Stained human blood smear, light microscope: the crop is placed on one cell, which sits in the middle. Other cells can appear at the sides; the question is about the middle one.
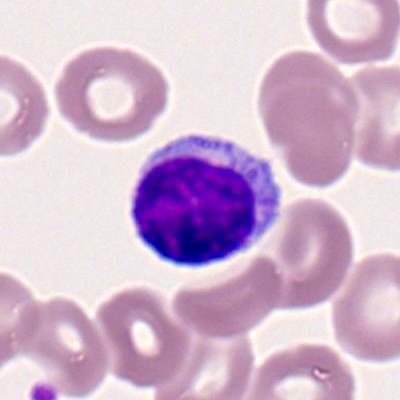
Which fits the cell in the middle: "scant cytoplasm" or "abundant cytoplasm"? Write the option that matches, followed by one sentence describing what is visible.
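Scant cytoplasm. The nucleus fills most of the cell.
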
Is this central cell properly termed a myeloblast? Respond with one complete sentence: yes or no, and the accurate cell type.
No, a myeloblast is not what the central cell is; it is a lymphocyte.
